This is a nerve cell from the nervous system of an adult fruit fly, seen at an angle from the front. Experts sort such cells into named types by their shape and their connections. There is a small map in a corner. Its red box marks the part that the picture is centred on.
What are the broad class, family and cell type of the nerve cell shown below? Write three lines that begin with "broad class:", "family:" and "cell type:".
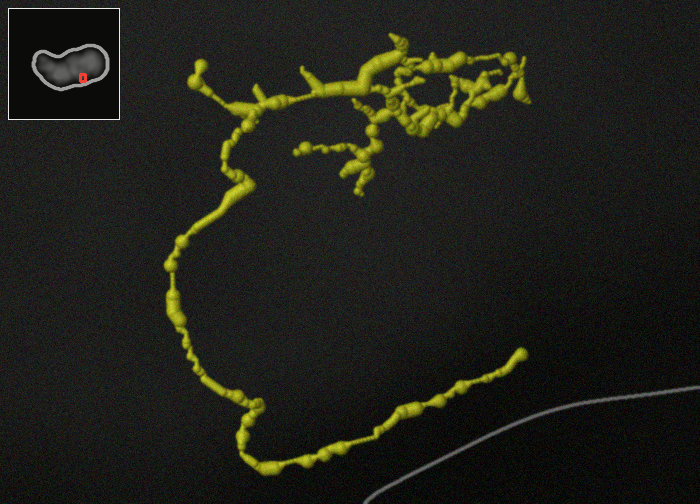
broad class: sensory neuron entering the brain
family: class mechanosensory
cell type: aPhM1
